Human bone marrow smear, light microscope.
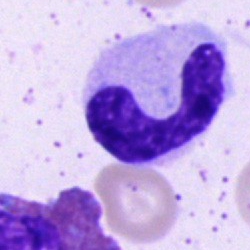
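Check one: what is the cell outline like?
Smooth and roughly oval.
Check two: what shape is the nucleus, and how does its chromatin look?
A curved band bent into a U shape, with dark purple, coarsely clumped chromatin.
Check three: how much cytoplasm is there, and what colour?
Plentiful and pale blue-grey.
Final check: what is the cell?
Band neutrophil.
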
